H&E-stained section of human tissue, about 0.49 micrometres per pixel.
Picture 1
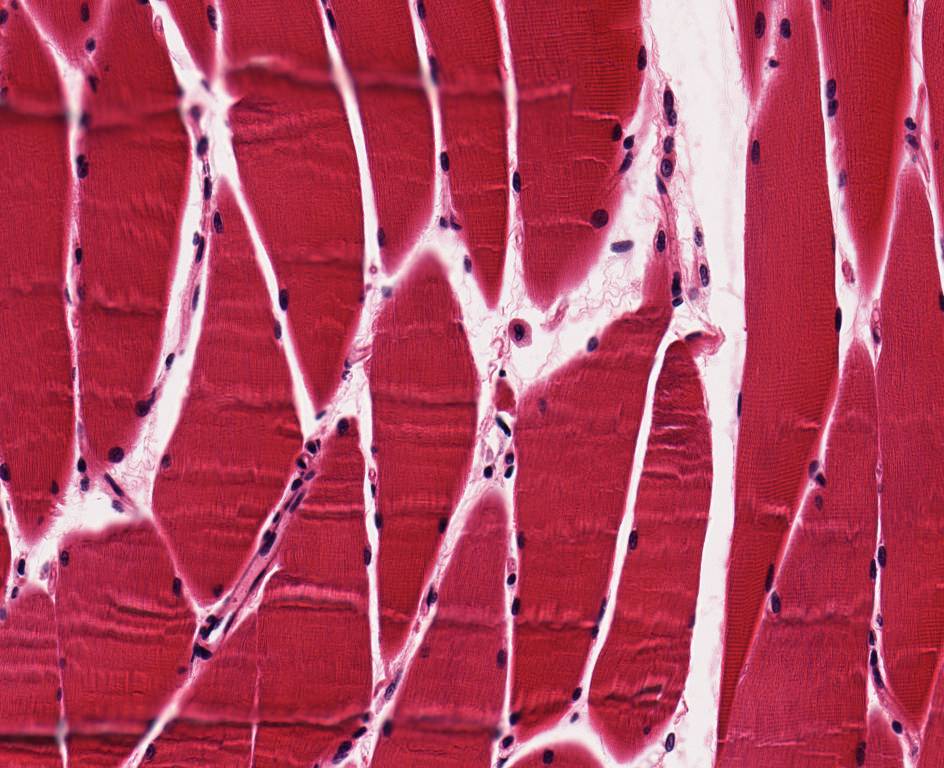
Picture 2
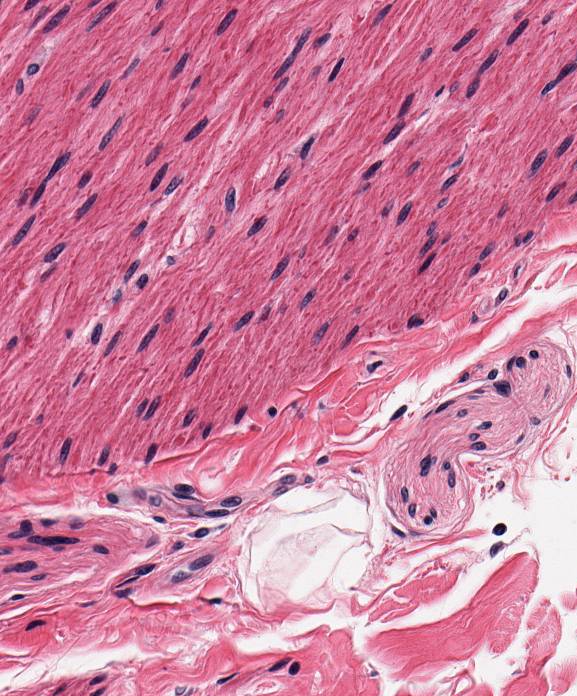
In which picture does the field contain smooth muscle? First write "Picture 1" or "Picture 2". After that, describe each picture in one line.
Picture 2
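In picture 1: The fibres show fine cross-striations running across their width.
In picture 2: A dense sheet of smooth muscle fills the upper two-thirds of the field, with looser tissue below it.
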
